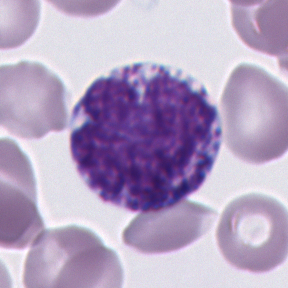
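Basophil at the centre of a stained smear of human peripheral blood. The cell outline is nearly round. Granules lie over the nucleus so that its outline cannot be traced, and they extend right out to the cell edge. No nucleolus is visible.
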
